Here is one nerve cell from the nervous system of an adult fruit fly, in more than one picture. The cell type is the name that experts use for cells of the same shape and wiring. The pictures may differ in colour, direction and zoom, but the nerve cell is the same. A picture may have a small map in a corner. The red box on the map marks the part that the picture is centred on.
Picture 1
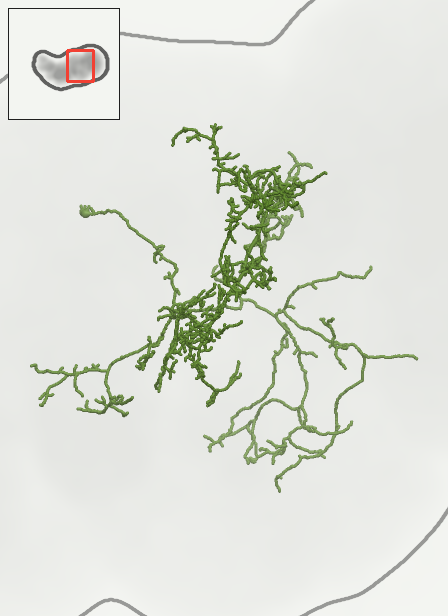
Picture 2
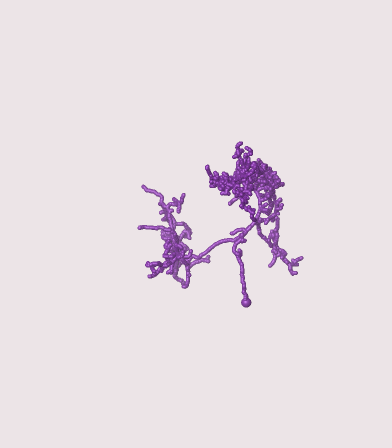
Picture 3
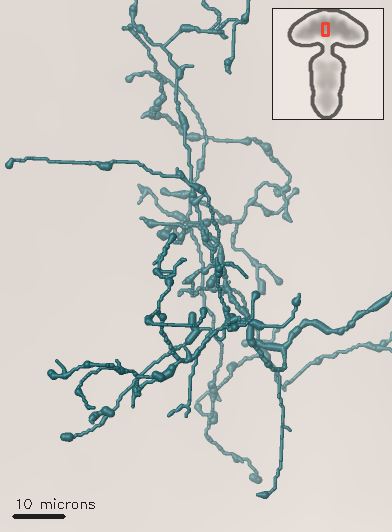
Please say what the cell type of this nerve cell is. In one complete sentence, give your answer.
The nerve cell is categorized under cell type LAL182.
